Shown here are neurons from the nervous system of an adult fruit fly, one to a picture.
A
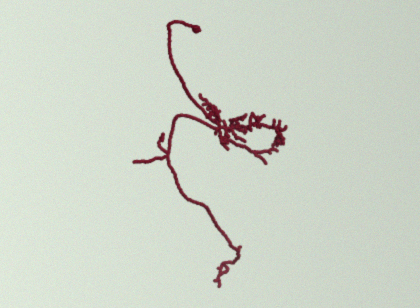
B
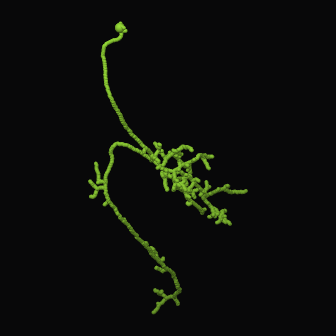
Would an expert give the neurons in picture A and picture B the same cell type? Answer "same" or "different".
same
